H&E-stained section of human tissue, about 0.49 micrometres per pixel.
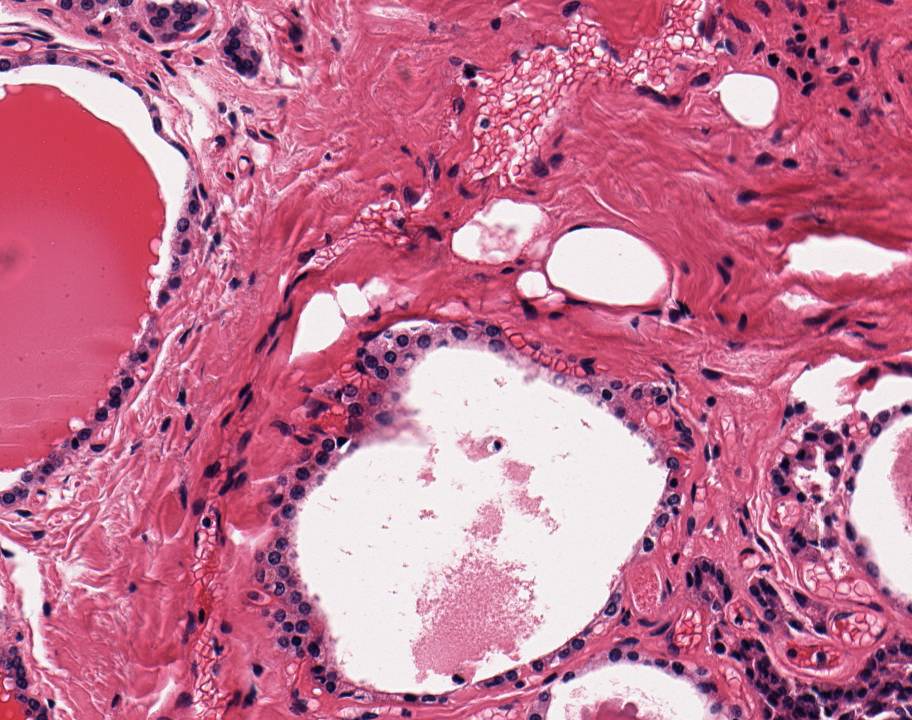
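Thyroid. Left edge: large space filled with smooth, even, deep pink material, lined by single thin layer of flattened to cuboidal cells. Centre: large widened lumen lined by single layer of cuboidal cells with round dark nuclei. Stroma between units: dense pink collagen, scattered spindle-shaped nuclei.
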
